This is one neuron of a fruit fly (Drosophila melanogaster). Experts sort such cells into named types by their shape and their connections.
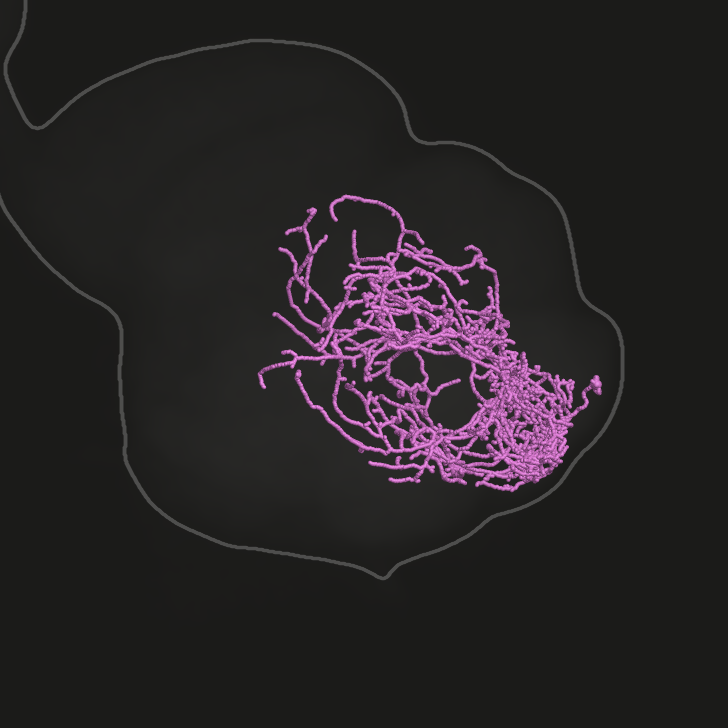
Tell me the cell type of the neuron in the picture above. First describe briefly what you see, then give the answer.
The cell body can be seen on the right of the picture. As drawn here it is about as wide as it is tall. It is a central-brain intrinsic neuron. The cell type is SMP048.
